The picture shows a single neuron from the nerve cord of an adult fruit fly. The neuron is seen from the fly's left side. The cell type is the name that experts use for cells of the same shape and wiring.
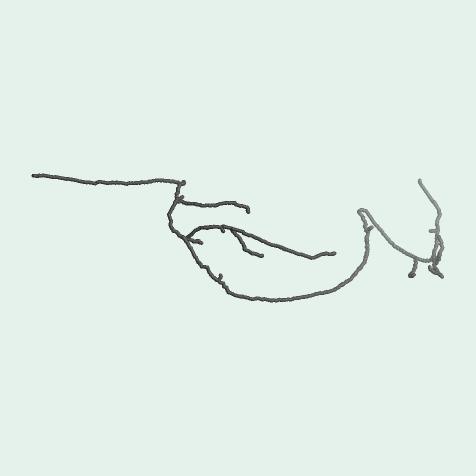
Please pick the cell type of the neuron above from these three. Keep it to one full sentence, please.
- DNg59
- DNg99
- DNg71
Among cell types, the one for this neuron is DNg59.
